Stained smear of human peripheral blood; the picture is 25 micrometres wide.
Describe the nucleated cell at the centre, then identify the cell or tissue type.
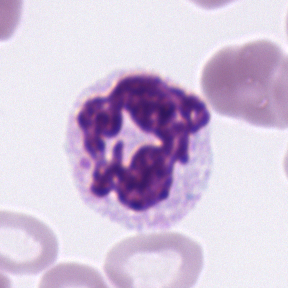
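Outline roughly round. Nucleus divided into several connected lobes, curving around a pale central space. Chromatin dark purple, coarsely clumped. Name: segmented neutrophil.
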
